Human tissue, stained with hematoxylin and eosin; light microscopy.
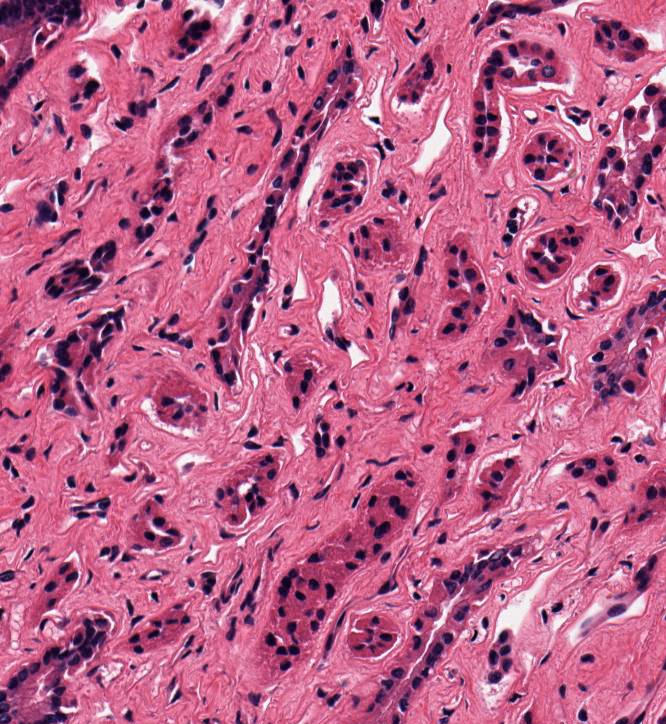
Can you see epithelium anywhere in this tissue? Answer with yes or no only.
Yes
